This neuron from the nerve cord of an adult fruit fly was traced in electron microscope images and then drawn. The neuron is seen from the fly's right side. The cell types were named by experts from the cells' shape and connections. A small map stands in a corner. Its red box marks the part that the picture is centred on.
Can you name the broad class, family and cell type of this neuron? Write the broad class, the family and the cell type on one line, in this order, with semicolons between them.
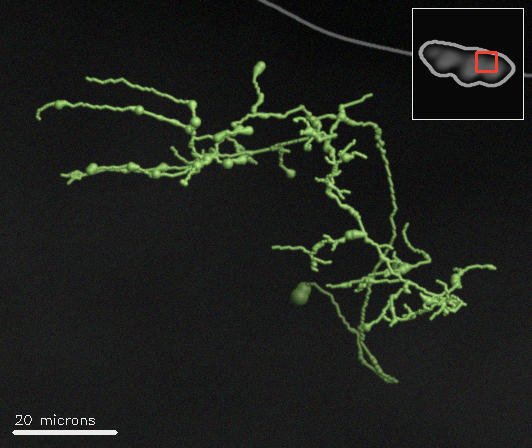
nerve-cord intrinsic neuron; hemilineage 03B; IN03B092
